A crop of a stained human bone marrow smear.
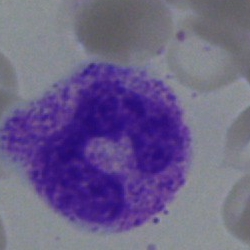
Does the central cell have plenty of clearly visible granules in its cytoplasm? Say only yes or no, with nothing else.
Yes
